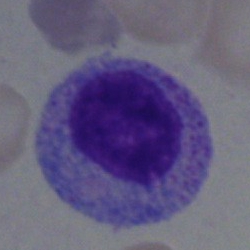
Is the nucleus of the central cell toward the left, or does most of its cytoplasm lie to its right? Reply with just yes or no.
No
